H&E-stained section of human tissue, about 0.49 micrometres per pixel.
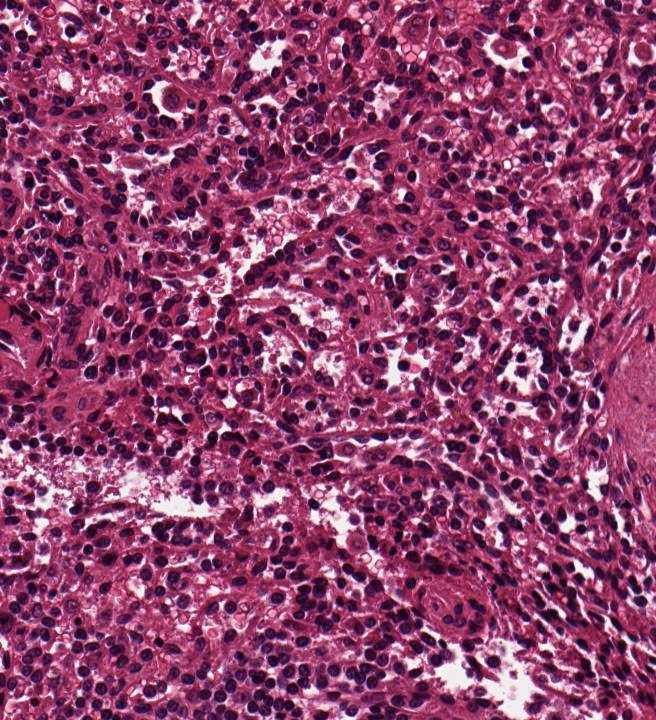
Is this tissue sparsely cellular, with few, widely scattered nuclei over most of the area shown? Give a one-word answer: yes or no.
No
